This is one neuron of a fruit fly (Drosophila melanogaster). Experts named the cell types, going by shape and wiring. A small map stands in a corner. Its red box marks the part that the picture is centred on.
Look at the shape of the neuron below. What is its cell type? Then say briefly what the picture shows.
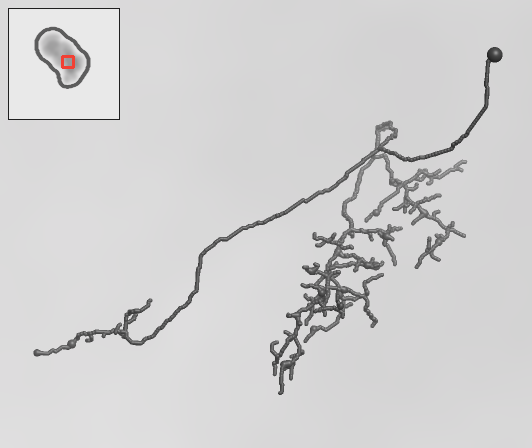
Its cell type is LC27. This is a visual projection neuron. Its cell body lies at the upper right of the picture. The picture shows dozens of branch ends.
